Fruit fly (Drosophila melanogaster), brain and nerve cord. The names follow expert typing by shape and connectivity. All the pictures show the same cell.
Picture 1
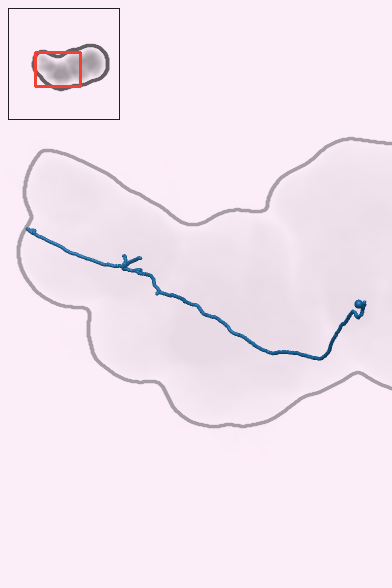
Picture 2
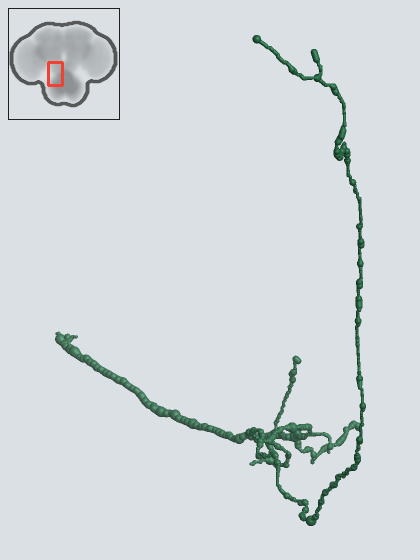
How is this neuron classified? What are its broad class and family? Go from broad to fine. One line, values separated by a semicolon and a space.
sensory neuron ascending to the brain; class mechanosensory proprioceptive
